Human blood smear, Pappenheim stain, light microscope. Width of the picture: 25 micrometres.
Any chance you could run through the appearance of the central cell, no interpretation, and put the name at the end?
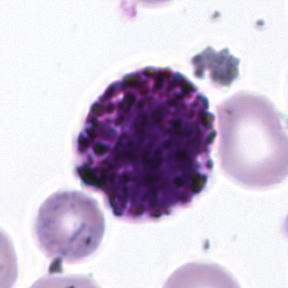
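The cell has a round outline. Granules lie over the nucleus, so its outline cannot be traced. These granules vary in size and are unevenly spaced. No nucleoli are visible. The cell is a basophil.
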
